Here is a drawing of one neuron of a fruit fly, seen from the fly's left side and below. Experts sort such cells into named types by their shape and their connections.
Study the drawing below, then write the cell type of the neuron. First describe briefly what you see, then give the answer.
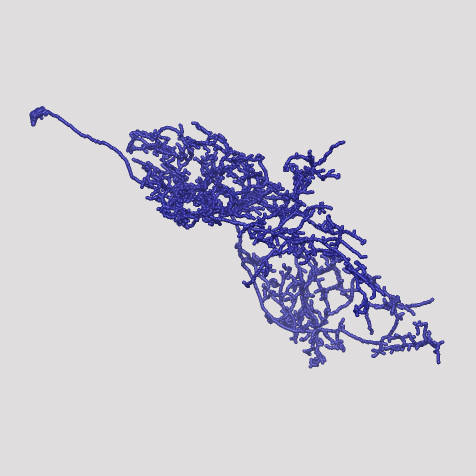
The picture shows dozens of branch ends. As drawn here it is wider than it is tall. Its broad class is central-brain intrinsic neuron. The cell type is LAL124.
